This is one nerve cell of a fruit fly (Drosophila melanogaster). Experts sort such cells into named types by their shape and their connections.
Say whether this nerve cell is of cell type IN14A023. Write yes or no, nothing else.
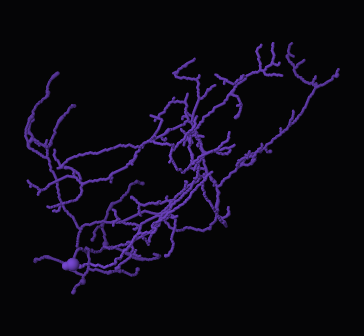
yes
